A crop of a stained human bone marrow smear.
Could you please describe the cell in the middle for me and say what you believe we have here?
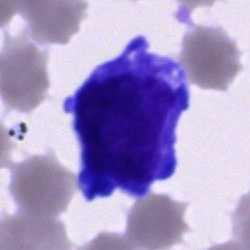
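The outline is irregular, with rounded bulges along the border, and a small knob-like projection sticks out at the top. Staining is so dark that the nuclear border cannot be traced, and no distinct granules are visible. This cell is a blast.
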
